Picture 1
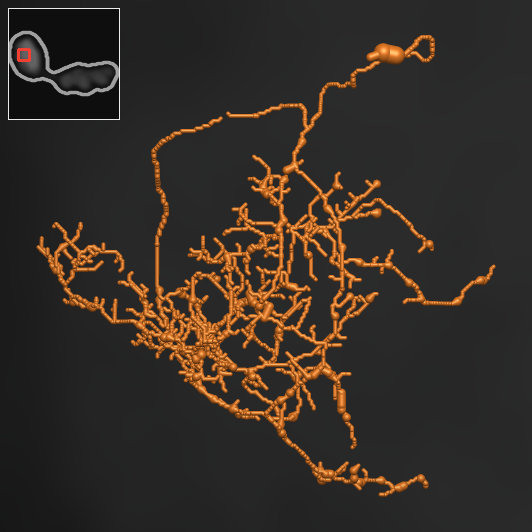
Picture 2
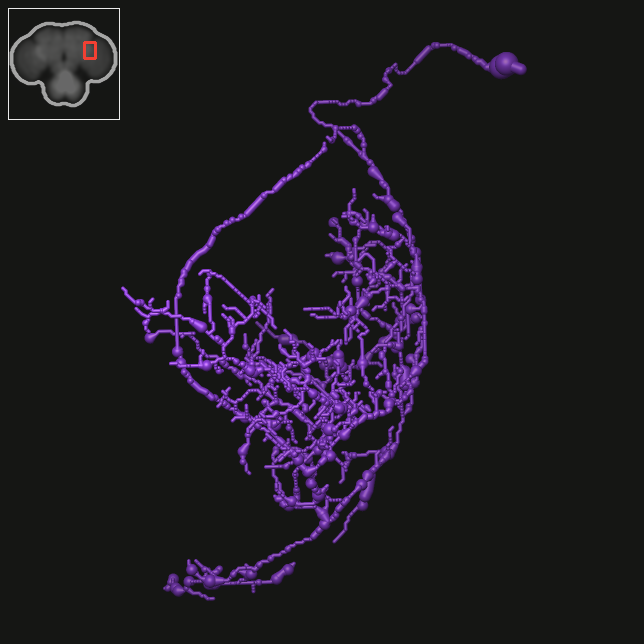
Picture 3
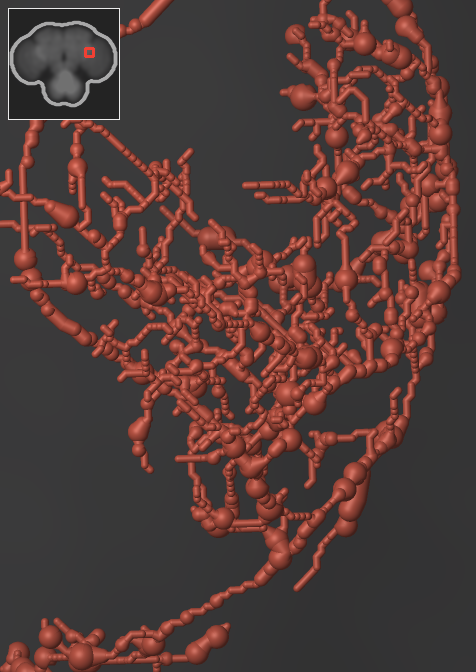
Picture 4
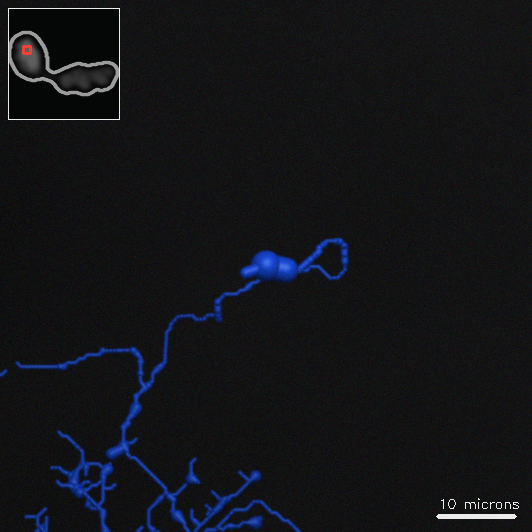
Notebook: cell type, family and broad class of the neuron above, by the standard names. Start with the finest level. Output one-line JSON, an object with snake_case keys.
{"cell_type": "CB4167", "family": "hemilineage VLPl4_anterior", "broad_class": "central-brain intrinsic neuron"}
